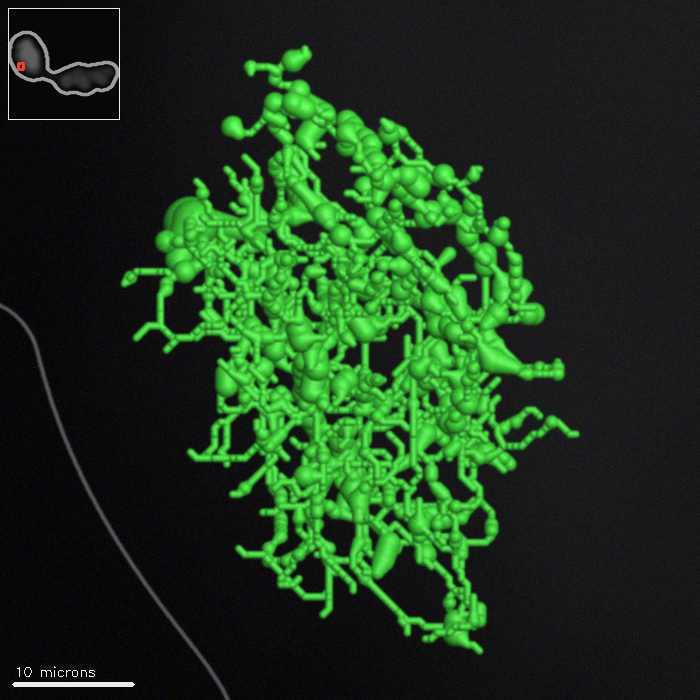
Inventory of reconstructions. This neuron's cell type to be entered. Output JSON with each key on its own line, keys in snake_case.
{
 "cell_type": "GNG083"
}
